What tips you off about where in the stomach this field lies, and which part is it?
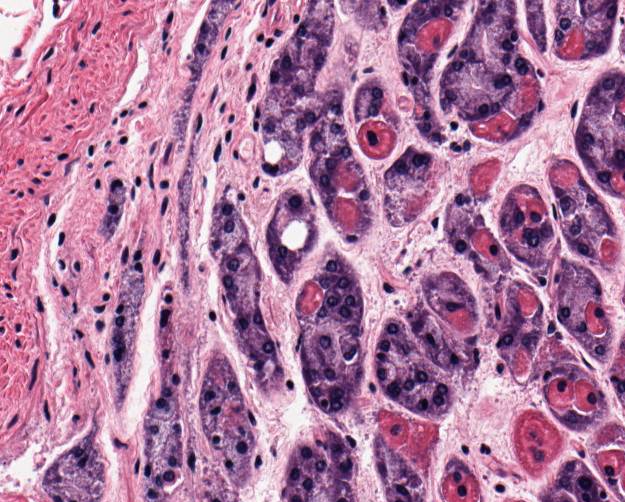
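Those are fundic glands, closely packed in the centre and right, with connective tissue along the left edge. The giveaway: scattered parietal cells, large and bright pink with one round central nucleus.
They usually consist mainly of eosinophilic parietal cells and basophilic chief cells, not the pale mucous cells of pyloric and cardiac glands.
Lumina are narrow, mostly hard to see, and thin pale pink connective tissue strands with small elongated nuclei run between glands.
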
